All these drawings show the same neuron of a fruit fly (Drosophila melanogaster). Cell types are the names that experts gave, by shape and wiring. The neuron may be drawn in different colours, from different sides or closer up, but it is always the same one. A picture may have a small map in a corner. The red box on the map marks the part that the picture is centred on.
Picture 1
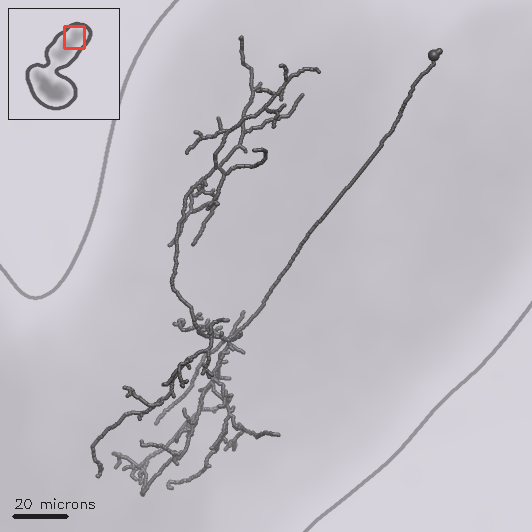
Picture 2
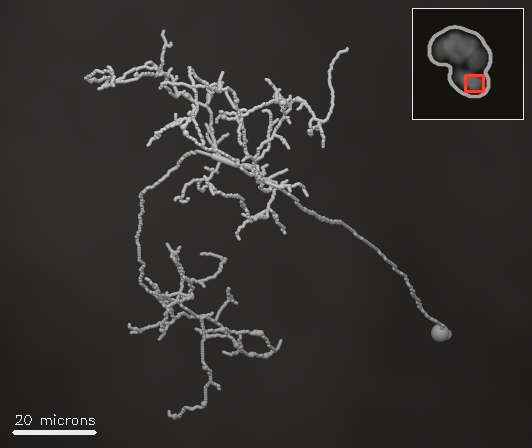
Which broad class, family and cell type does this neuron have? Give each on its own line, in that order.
nerve-cord intrinsic neuron
hemilineage 12B
IN12B068_a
